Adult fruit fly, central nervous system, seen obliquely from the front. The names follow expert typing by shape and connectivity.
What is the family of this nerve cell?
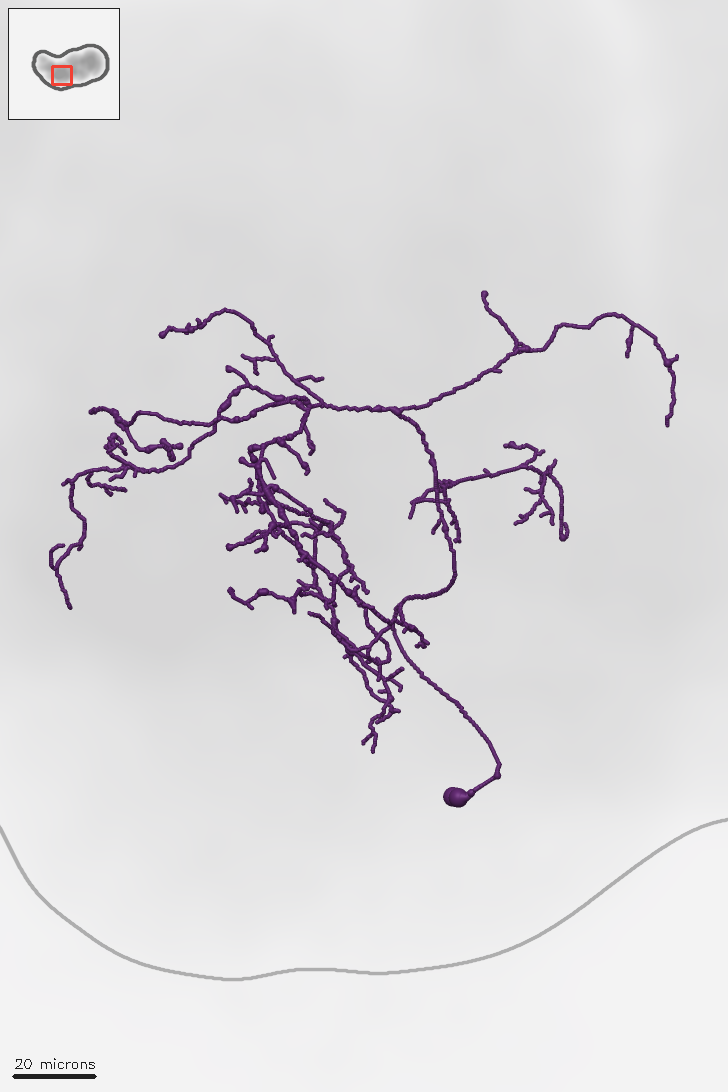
hemilineage 02A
